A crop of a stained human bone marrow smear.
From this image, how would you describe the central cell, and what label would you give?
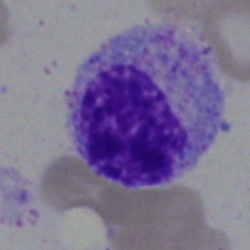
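Notice the roughly round outline, with the nucleus pushed off-centre toward the lower left. The cytoplasm is a pale greyish blue, and purple granules are scattered all through it. You're looking at a myelocyte.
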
